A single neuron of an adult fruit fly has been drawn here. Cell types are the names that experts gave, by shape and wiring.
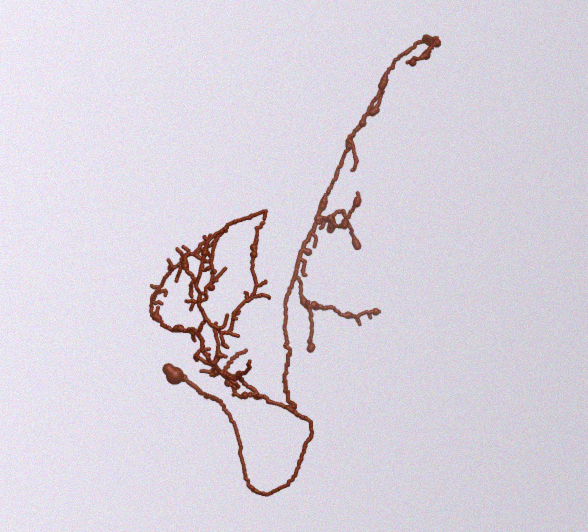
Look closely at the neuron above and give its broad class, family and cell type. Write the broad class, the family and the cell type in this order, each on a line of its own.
central-brain intrinsic neuron
hemilineage LHl1
LHAV4d1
